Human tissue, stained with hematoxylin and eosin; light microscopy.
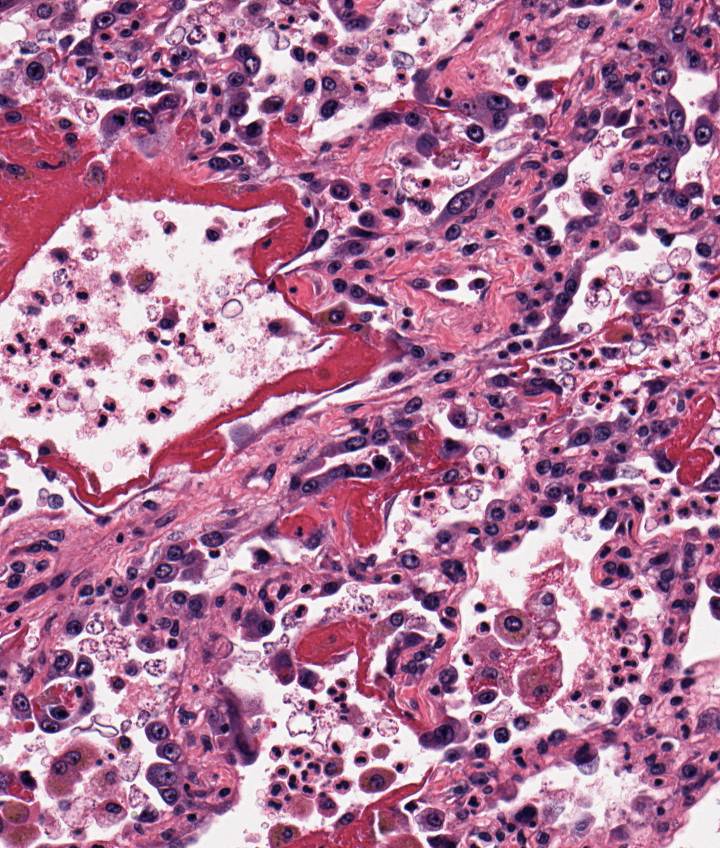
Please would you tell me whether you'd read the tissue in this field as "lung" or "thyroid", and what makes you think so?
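This is lung. Look first at the spaces: they are open, irregular and of varying size, separated by cellular walls, and hold loosely scattered rounded cells and granular debris.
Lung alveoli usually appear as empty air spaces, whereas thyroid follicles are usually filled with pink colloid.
Rounded cells with golden-brown granular cytoplasm lie within the spaces, most numerous in the lower half.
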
